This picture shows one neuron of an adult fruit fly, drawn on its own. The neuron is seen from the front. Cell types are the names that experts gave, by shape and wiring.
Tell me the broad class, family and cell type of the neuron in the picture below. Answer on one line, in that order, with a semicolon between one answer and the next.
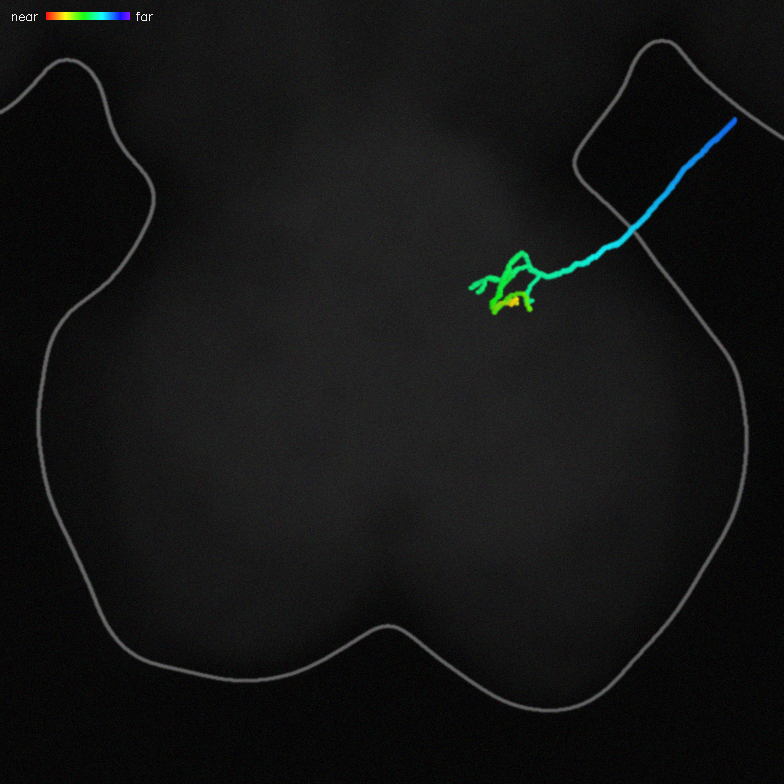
sensory neuron entering the nerve cord; class mechanosensory proprioceptive; SApp05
